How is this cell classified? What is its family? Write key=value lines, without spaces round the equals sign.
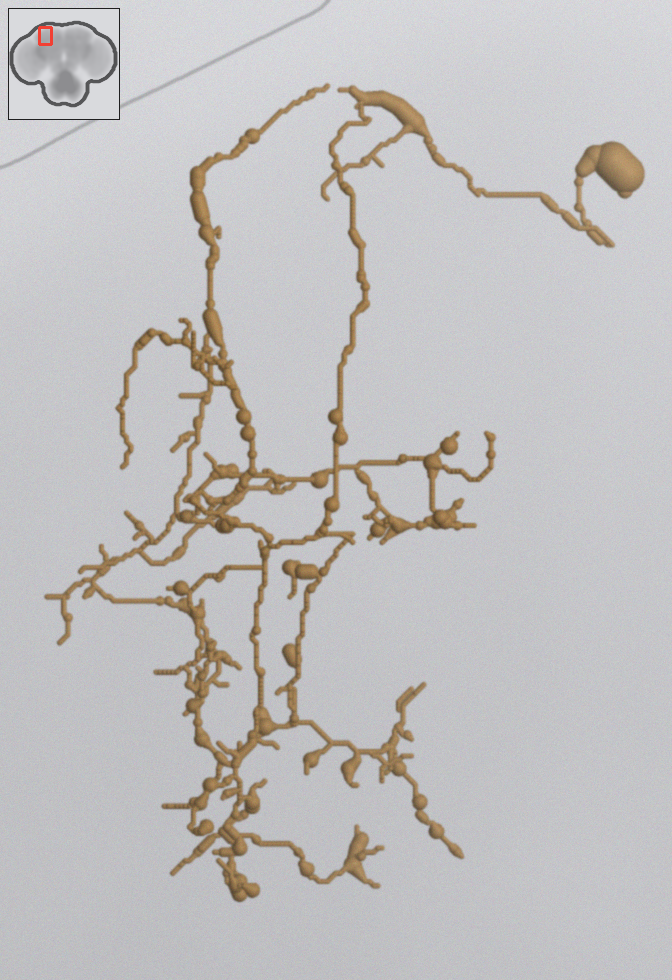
family=hemilineage SLPpm1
